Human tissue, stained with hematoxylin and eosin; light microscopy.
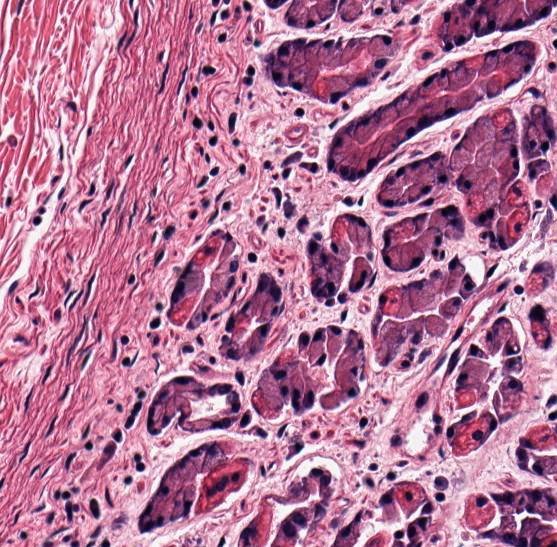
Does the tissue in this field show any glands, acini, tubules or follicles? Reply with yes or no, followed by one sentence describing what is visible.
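Yes. A dense pink fibrous band occupies the left third of the field, and glands fill the right two-thirds.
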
